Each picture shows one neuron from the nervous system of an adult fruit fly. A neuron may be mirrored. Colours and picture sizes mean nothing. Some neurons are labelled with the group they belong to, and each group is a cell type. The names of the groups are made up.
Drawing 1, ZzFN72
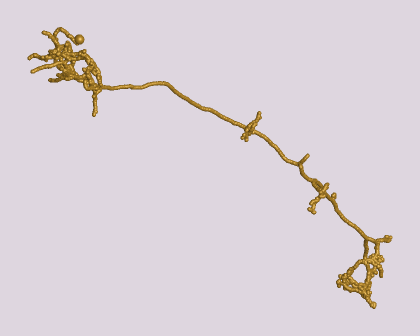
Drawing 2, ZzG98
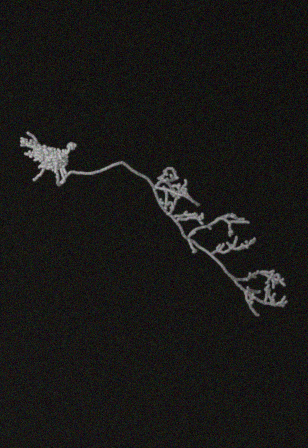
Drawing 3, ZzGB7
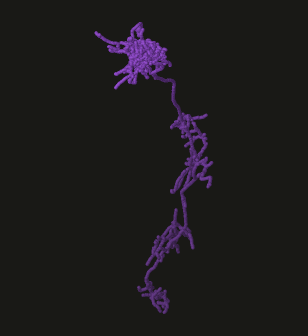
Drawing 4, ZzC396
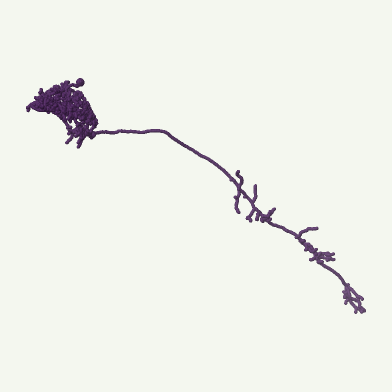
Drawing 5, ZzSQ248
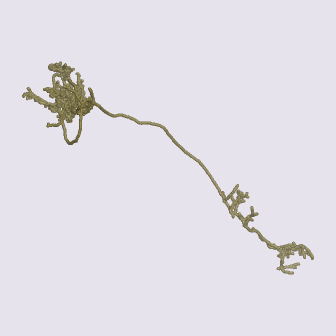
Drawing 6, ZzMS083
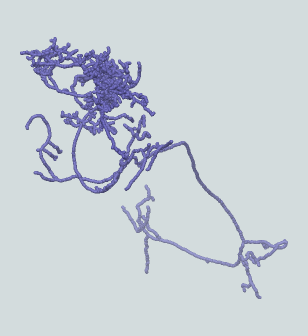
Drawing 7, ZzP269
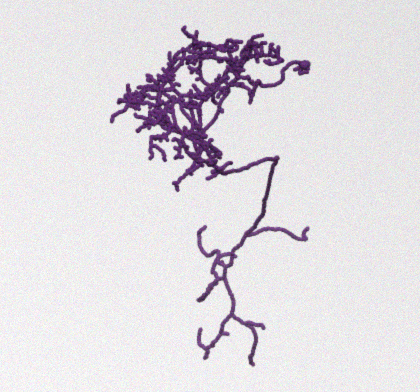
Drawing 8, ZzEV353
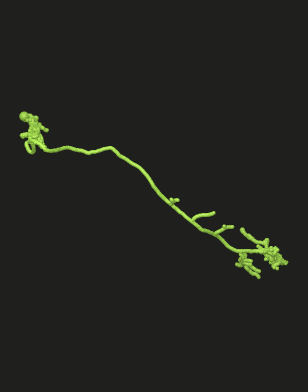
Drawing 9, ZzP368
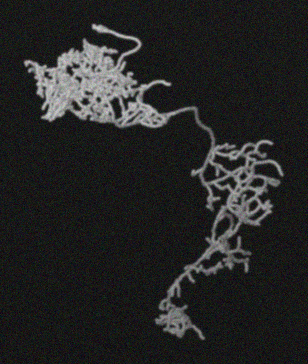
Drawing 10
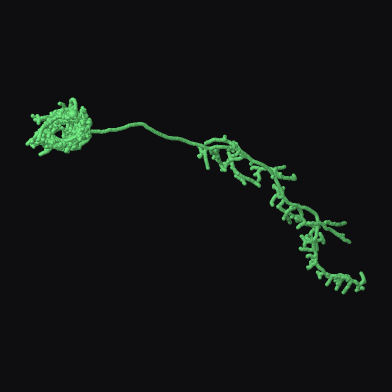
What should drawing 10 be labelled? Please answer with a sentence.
It belongs to ZzP368.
